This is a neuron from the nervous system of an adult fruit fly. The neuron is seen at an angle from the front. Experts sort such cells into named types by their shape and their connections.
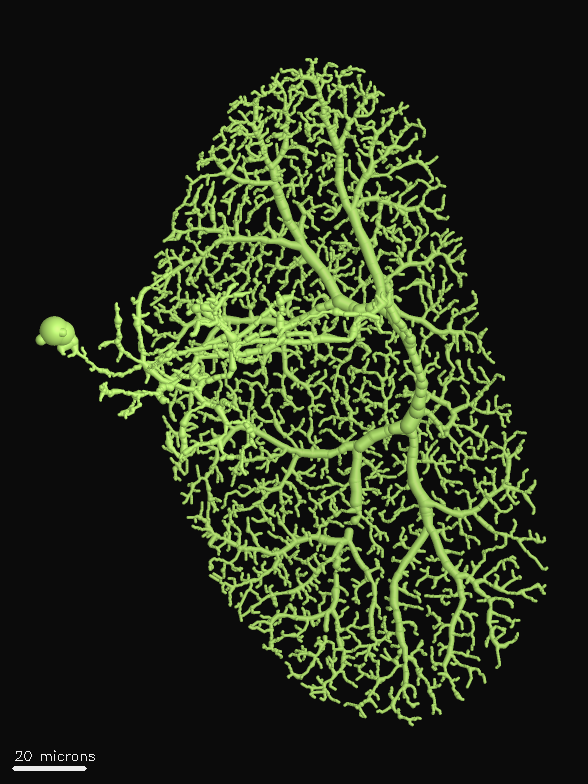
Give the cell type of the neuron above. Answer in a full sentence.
The cell type is LT1b.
